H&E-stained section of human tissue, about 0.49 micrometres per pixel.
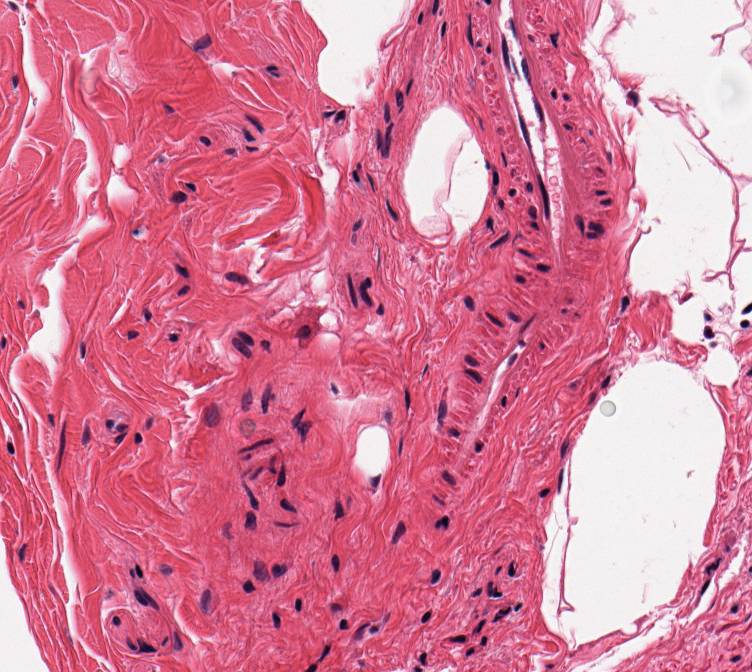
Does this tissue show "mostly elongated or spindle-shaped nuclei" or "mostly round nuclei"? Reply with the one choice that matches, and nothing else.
Mostly elongated or spindle-shaped nuclei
